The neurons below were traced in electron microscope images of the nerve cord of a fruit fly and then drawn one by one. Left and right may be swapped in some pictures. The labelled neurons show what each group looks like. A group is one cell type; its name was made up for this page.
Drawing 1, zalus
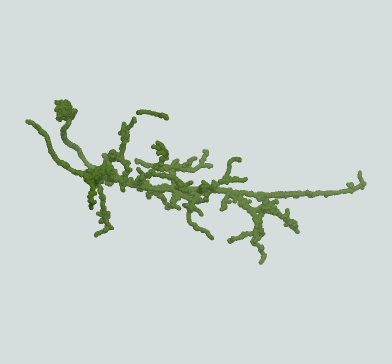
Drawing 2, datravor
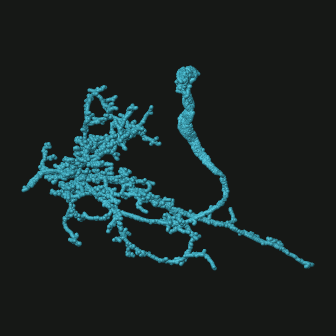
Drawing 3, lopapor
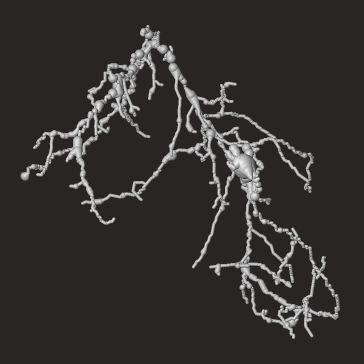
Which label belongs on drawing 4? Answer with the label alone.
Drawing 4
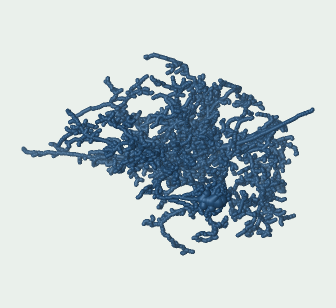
datravor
